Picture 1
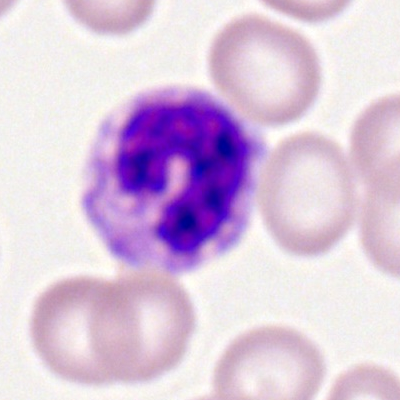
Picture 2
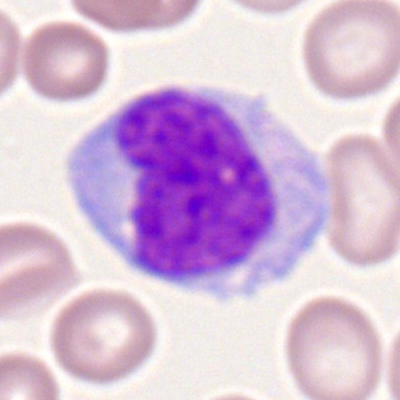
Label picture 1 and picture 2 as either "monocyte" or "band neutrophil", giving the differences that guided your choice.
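Of the two, picture 1 holds the band neutrophil and picture 2 the monocyte. The band neutrophil is roughly round with a slightly uneven edge; the monocyte is oval and wider than it is tall. The band neutrophil's nucleus is deeply indented, with a pale cleft entering from the left, and contains no visible nucleolus. In both cells the chromatin shows darker coarse clumps; in the band neutrophil the chromatin itself is dark purple.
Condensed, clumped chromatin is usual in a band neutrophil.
The cytoplasm is pale lilac in the band neutrophil and pale blue, without granules, in the monocyte.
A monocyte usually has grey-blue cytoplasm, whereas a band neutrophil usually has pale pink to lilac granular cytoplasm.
Red cells lie close against the right-hand edge of the band neutrophil, whereas those around the monocyte do not overlap it.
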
